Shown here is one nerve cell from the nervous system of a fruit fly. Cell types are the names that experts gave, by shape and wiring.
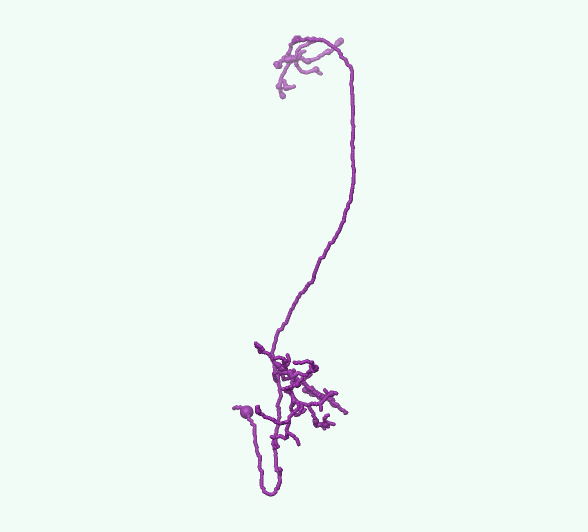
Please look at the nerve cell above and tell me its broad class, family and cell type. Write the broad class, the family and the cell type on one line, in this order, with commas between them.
optic-lobe intrinsic neuron, Tm, Tm38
